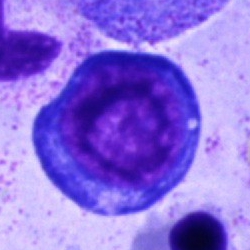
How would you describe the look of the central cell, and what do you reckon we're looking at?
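Let me take the outline first: roughly round, with a small notch at the upper left. The cytoplasm stains deep blue, and in its lower part there's a paler, mottled zone. At the right edge, a small clear white spot. This is a proerythroblast.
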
